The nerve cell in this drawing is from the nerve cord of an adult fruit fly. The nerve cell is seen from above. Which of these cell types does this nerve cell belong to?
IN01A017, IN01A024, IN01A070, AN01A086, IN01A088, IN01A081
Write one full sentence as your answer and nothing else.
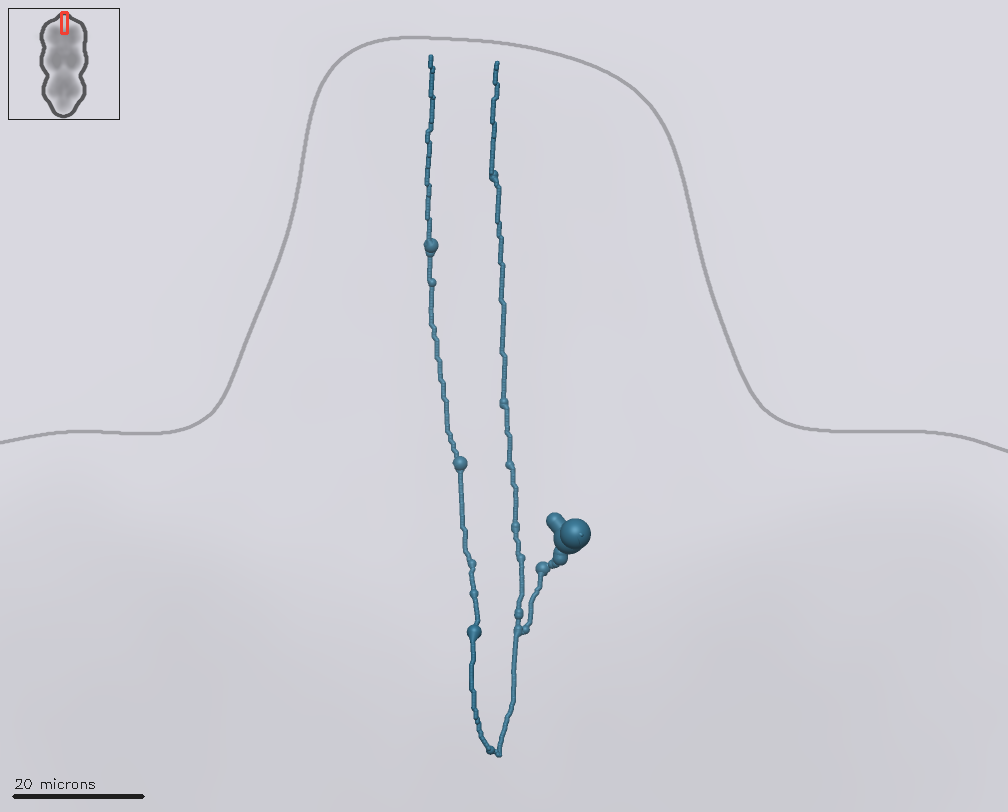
This nerve cell is a member of the AN01A086 cell type.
